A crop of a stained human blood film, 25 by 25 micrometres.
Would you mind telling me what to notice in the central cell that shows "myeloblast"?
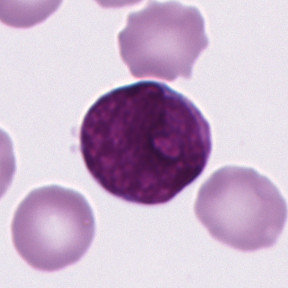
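Central cell: myeloblast, about 12 micrometres across, roughly 1.5 times as wide as the whole red cell in view. Nucleus round, about 11 micrometres across, filling about 90% of the cell's area.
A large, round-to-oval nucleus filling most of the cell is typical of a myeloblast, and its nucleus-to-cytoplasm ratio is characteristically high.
Both fit this cell. Cytoplasm present only as a very thin rim at the edge.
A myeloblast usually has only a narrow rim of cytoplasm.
Outline smooth, without projections or blebs; no granules visible in the cytoplasm; a small pale pink spot in the nucleus just right of its centre.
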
